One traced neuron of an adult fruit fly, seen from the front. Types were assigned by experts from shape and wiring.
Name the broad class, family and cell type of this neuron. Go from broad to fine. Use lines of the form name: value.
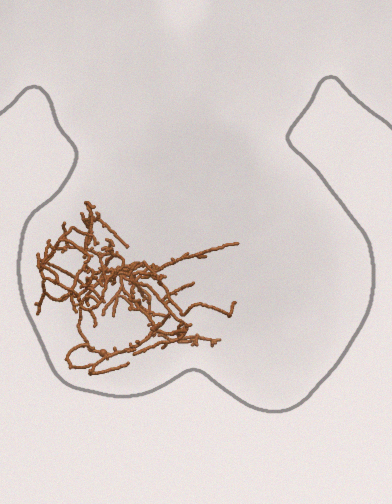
broad class: nerve-cord intrinsic neuron
family: hemilineage 04B
cell type: IN04B024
